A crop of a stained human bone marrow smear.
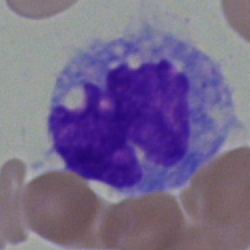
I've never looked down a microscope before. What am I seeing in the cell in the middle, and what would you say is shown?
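The nucleus is irregular and folded, clefts cutting into its outline, its chromatin deep purple throughout. Fine, faint lilac granules scatter through the cytoplasm, with a few small clear spaces along the top of the nucleus. This is a monocyte.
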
